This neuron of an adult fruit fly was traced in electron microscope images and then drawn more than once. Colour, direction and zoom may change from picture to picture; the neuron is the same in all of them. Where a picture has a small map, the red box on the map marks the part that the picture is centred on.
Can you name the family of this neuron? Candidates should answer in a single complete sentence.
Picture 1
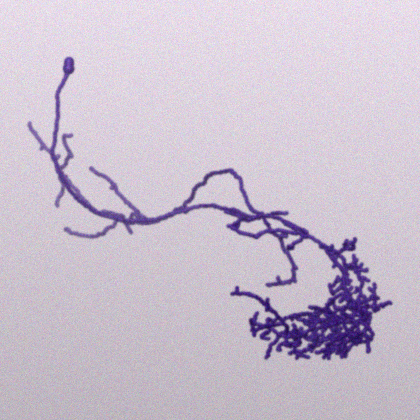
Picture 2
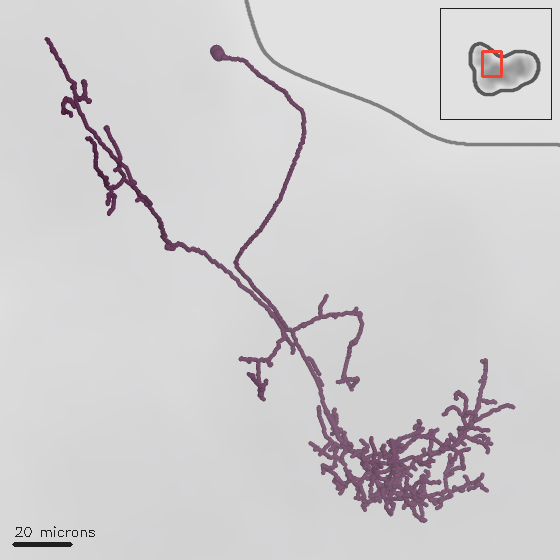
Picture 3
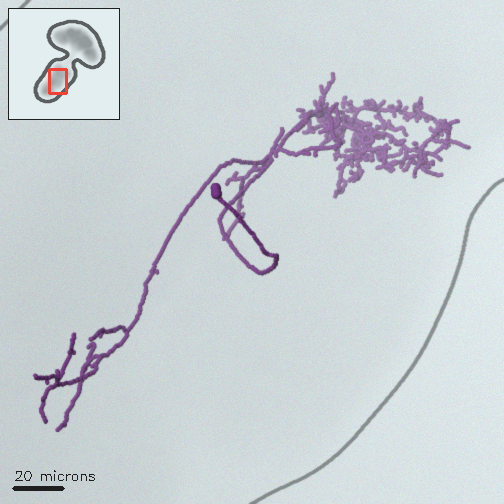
The family grouping of the neuron is hemilineage 11A.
